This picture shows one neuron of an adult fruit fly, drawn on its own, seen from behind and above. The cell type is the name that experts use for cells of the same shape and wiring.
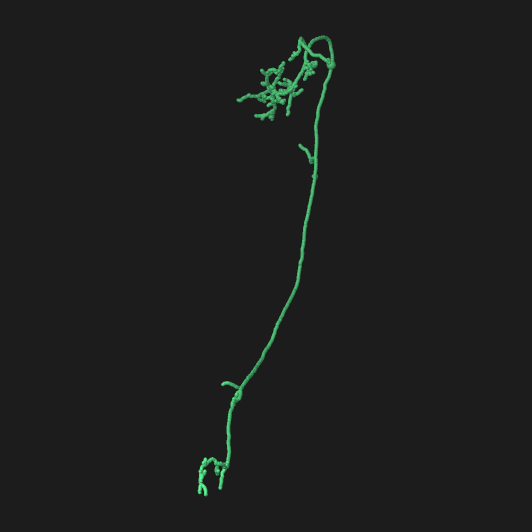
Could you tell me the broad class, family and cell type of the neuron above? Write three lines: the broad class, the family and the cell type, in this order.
descending neuron
hemilineage PSp2
DNpe015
